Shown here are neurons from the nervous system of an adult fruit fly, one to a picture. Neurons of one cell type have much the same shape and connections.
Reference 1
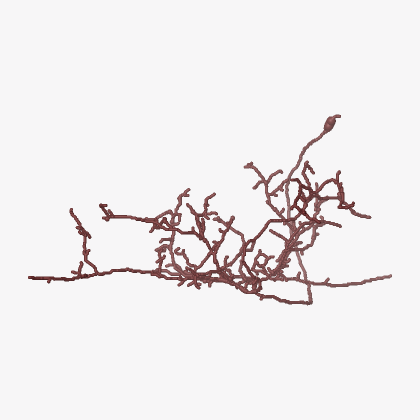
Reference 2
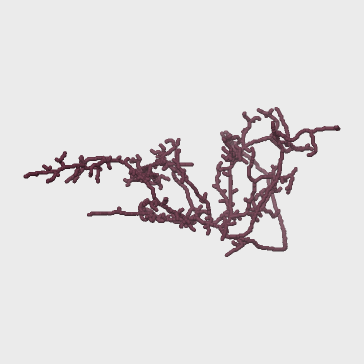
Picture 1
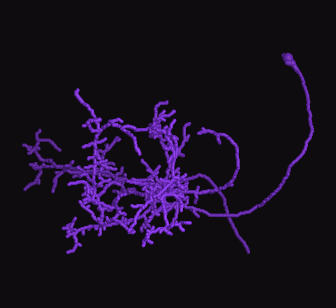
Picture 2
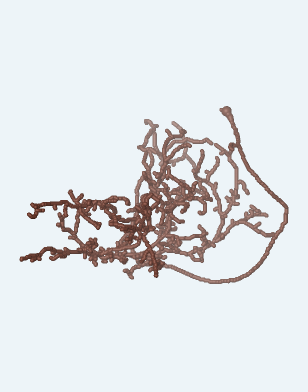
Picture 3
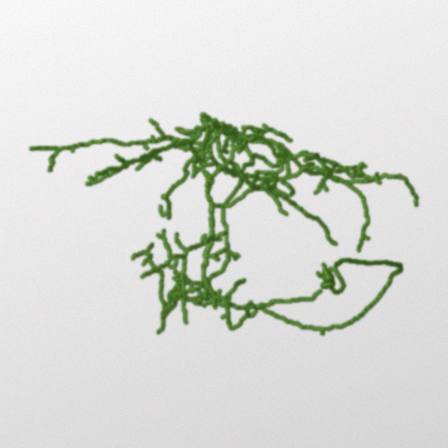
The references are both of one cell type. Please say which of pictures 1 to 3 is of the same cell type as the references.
Picture 2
